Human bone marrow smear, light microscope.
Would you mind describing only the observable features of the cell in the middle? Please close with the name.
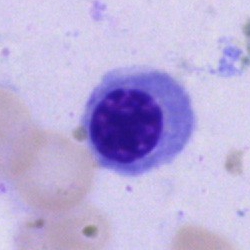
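Nucleus off-centre, toward the left. Chromatin dense, dark purple; coarse clumps separated by small paler patches. Cytoplasm moderate in amount, blue, in its widest band to the right of the nucleus. Cell: erythroblast.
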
